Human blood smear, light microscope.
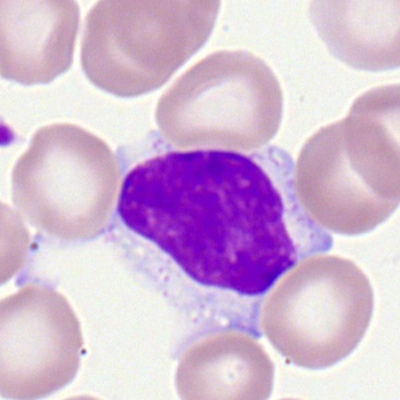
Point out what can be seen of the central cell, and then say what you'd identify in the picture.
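Look first at the chromatin: dark purple and clumped, with paler streaks running between the dense areas. You will find no nucleoli anywhere in the nucleus. Around it, the cytoplasm is pale grey-blue and forms a wider band below the nucleus than above it. Fine reddish-purple granules are scattered through that cytoplasm. This cell is a lymphocyte.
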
